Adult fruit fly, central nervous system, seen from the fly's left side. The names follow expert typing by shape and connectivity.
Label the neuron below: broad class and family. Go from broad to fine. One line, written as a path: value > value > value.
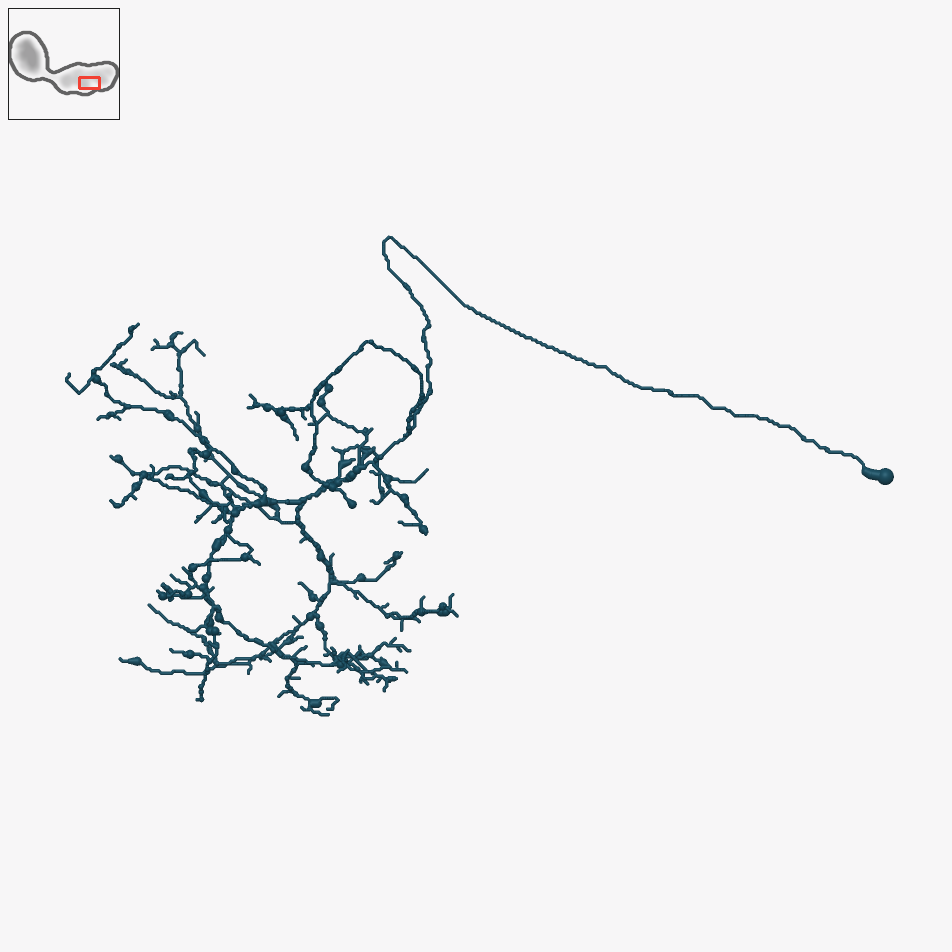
nerve-cord intrinsic neuron > hemilineage 03A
